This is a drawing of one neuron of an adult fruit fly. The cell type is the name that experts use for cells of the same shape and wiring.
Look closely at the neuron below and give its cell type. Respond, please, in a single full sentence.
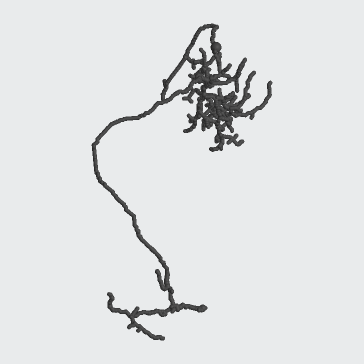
The cell type designation of this neuron is LoVP33.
